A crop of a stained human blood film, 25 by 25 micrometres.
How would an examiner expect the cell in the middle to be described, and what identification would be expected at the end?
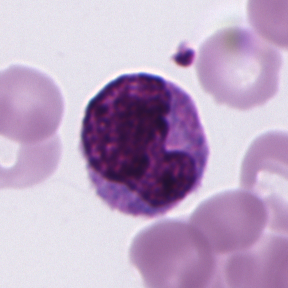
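A deep notch cuts into the right side of the nucleus, giving it a kidney shape. Its chromatin is coarse and clumped and stains dark purple, and no nucleoli are visible. Fine, faint pinkish-purple granules lie in the cytoplasm. The cell is a monocyte.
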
